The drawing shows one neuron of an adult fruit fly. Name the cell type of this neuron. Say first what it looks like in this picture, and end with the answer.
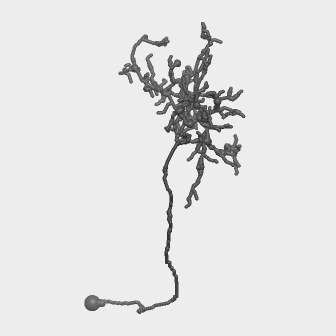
Its cell body lies at the lower left of the picture. Dozens of branch ends can be seen. This is an optic-lobe intrinsic neuron. Its cell type is Li22.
